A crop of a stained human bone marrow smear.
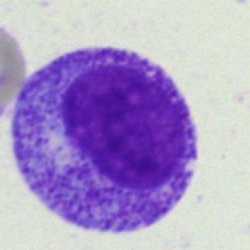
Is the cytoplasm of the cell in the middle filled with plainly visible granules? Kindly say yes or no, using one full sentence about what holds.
Yes, there are many visible granules in its cytoplasm.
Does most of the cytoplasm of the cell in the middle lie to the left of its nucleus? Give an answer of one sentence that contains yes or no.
Yes, its nucleus sits toward the right side of the cell.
